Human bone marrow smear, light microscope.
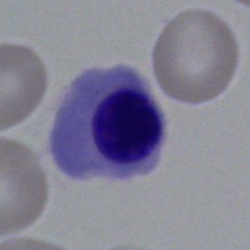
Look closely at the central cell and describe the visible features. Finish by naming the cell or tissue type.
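Nucleus off-centre, toward the right side of the cell. Chromatin dark purple, dense throughout the nucleus. No granules seen in the cytoplasm. Outline irregular, with small bumps along the edge. Cell: erythroblast.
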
